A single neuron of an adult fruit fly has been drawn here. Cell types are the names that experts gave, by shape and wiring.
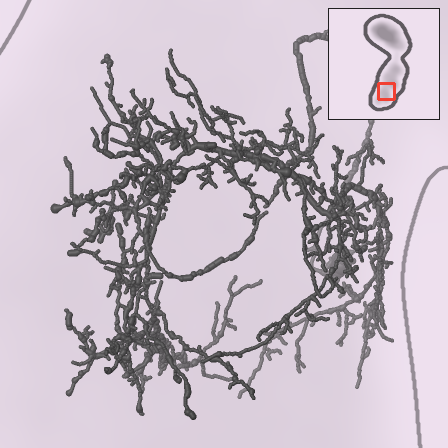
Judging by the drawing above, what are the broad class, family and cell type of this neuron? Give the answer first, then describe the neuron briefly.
It is a nerve-cord intrinsic neuron. The family is hemilineage 10B. Its cell type is IN10B016. More than a hundred branch ends can be seen. In this view it is about as wide as it is tall.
